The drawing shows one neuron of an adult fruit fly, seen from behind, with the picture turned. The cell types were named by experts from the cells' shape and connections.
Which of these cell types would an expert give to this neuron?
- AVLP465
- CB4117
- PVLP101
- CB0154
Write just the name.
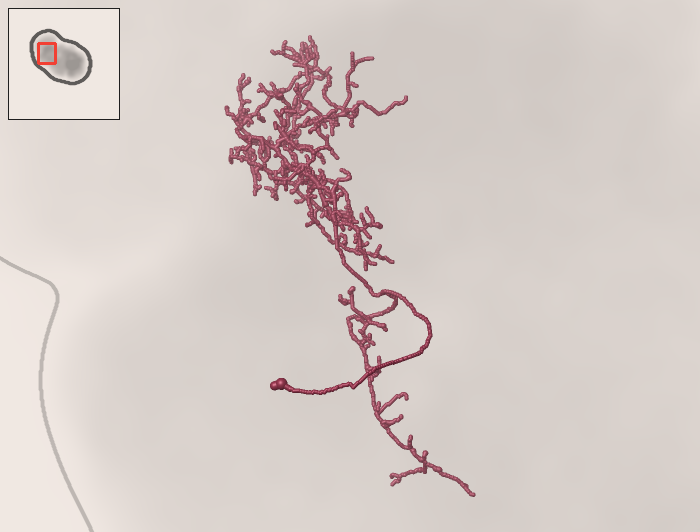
PVLP101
